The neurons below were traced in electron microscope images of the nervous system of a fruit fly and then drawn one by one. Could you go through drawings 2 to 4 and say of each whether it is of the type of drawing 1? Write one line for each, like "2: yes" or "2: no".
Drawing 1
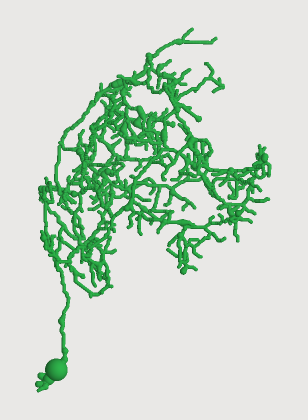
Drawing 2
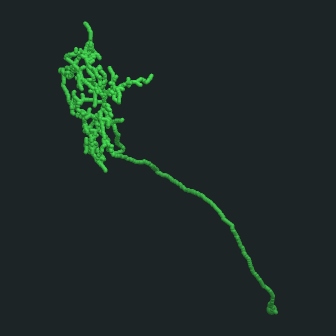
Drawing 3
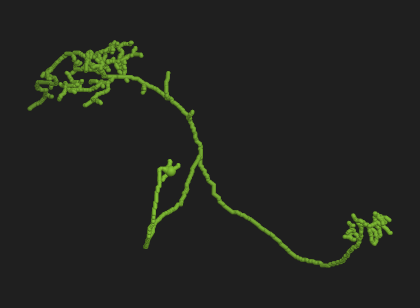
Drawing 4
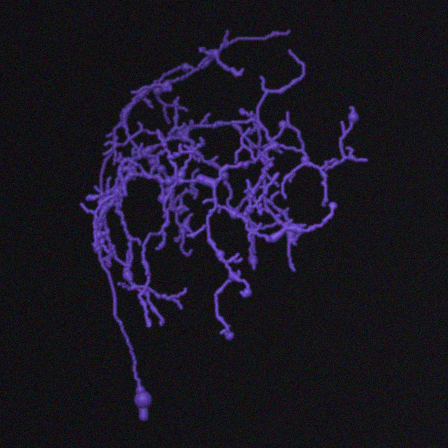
2: no
3: no
4: yes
